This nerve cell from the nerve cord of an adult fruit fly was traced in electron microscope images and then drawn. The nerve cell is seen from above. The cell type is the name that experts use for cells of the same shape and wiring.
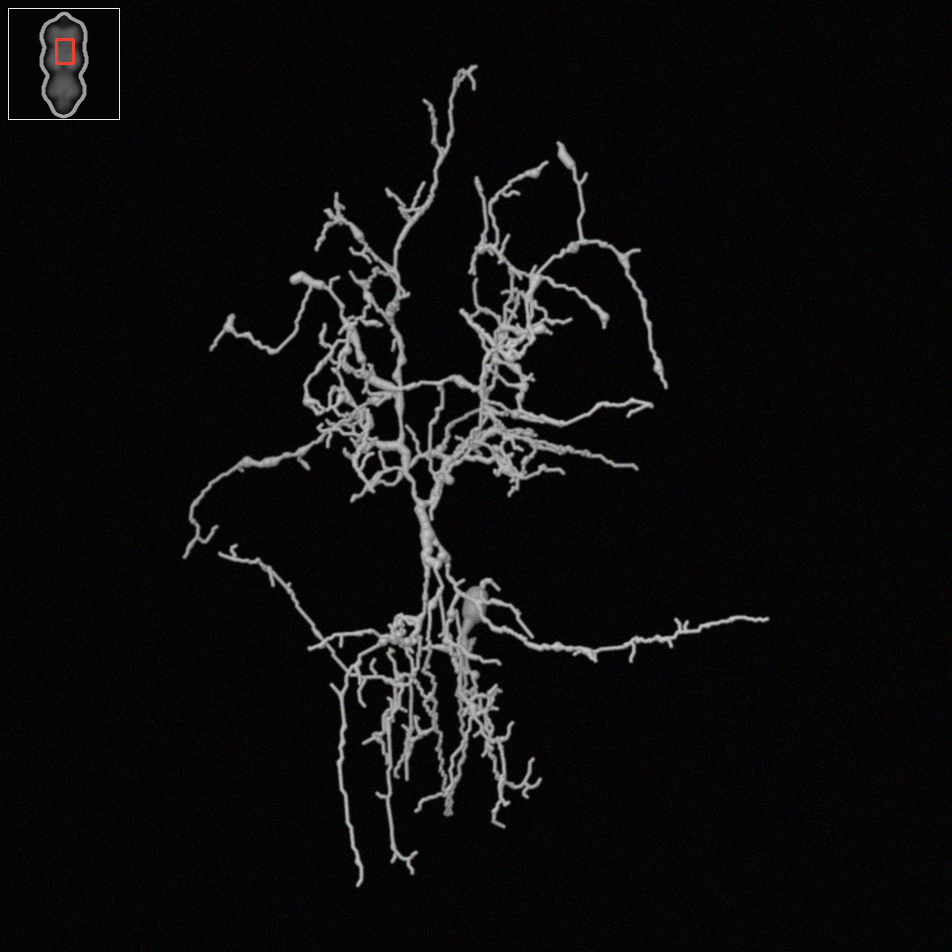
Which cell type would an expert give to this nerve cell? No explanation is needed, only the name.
IN00A055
